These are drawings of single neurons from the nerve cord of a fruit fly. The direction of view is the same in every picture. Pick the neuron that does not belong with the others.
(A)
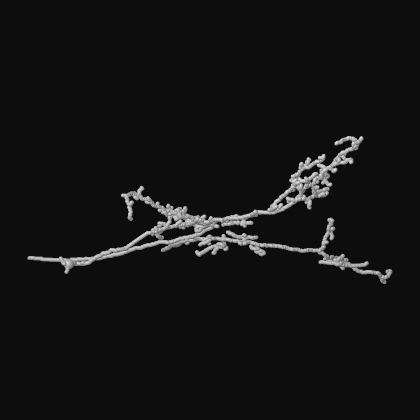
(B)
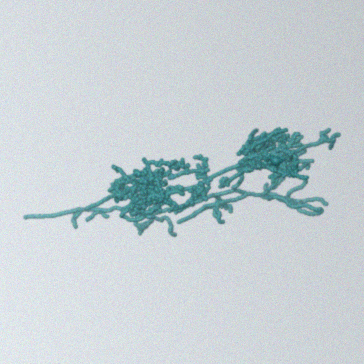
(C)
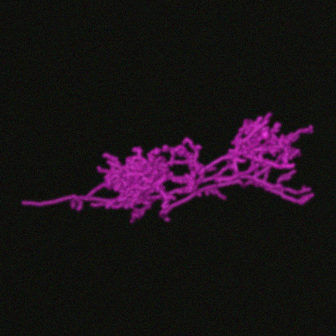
Picture A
